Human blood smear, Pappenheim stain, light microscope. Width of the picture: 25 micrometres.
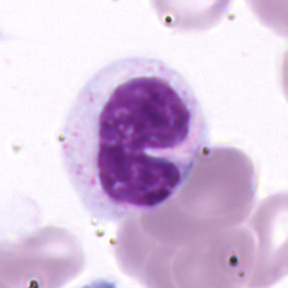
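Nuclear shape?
Kidney-shaped, deep notch opening toward the right.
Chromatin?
Dense, clumped into darker patches.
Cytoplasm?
Pale, faintly greyish-lilac, with sparse fine pinkish-red granules.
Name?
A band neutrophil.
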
